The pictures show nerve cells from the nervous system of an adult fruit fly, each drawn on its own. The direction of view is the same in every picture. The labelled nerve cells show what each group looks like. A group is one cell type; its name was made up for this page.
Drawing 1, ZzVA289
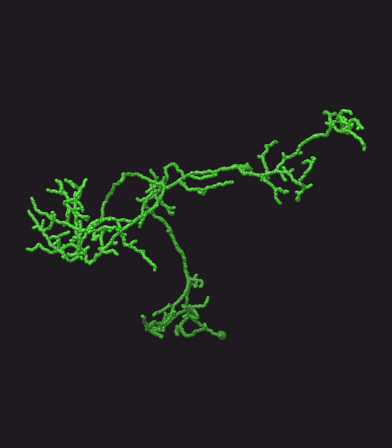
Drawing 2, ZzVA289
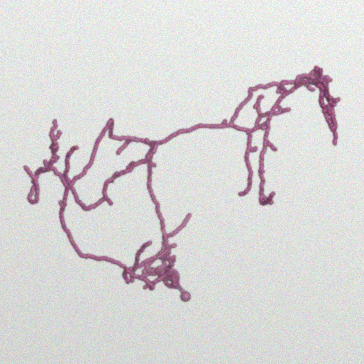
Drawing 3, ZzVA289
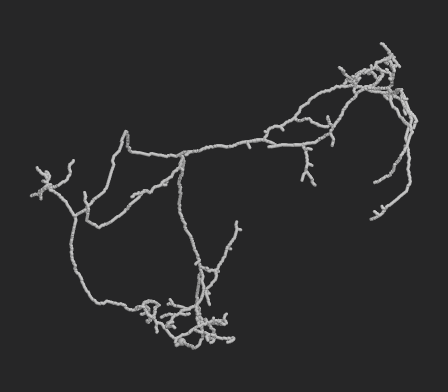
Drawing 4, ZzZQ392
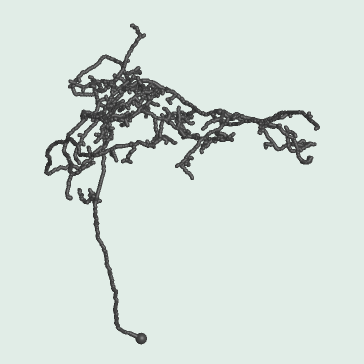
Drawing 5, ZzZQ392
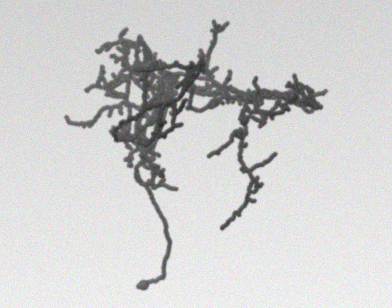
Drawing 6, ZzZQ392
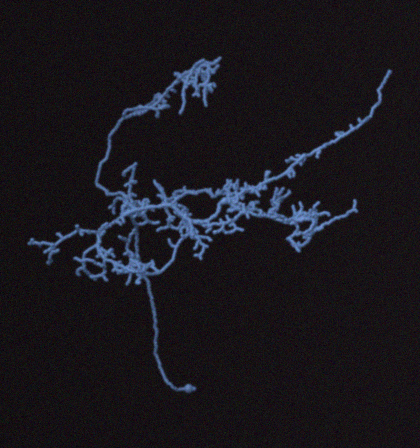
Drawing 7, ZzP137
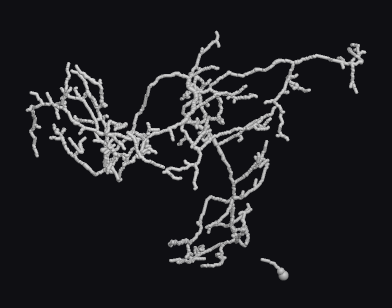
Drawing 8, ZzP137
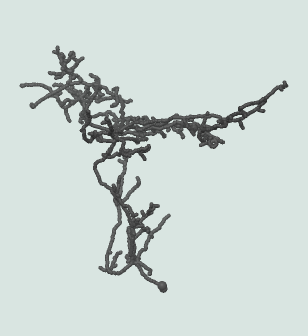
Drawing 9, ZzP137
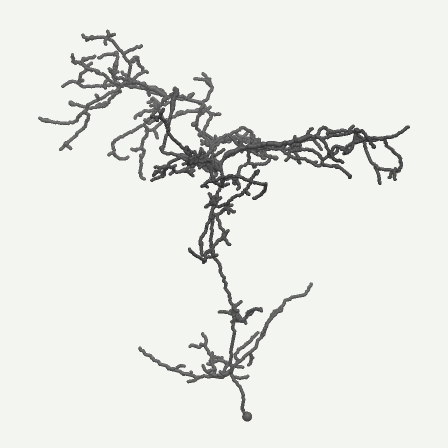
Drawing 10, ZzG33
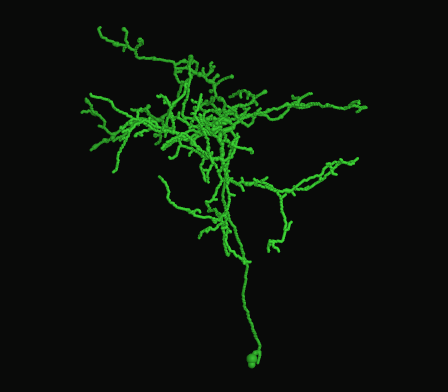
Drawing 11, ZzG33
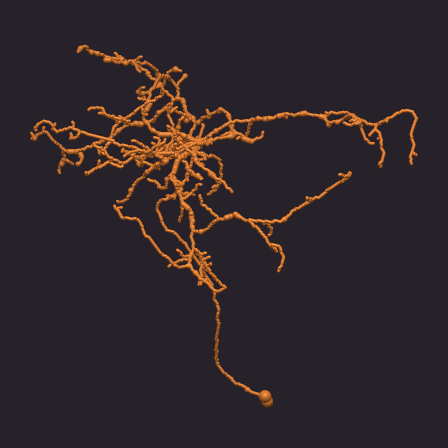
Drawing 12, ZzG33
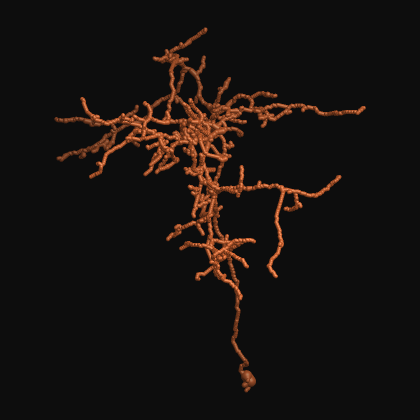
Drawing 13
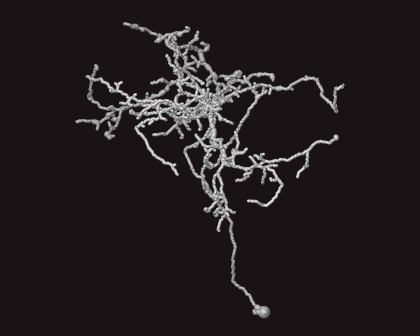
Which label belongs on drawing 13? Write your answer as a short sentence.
It belongs to ZzG33.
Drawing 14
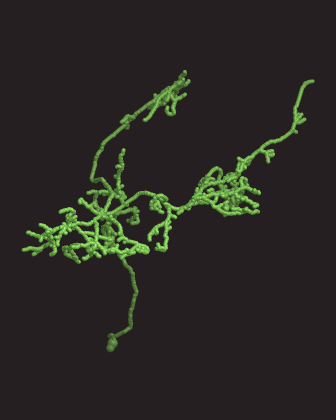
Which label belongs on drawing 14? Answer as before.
It belongs to ZzZQ392.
